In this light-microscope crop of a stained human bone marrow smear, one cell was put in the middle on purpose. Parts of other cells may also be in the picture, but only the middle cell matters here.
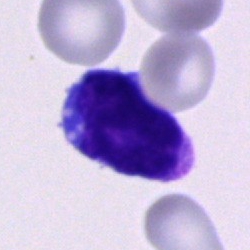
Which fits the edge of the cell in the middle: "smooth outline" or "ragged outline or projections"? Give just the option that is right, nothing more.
Ragged outline or projections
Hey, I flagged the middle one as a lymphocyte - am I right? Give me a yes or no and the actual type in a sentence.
No, a blast, not a lymphocyte, is what sits in the centre of the crop.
